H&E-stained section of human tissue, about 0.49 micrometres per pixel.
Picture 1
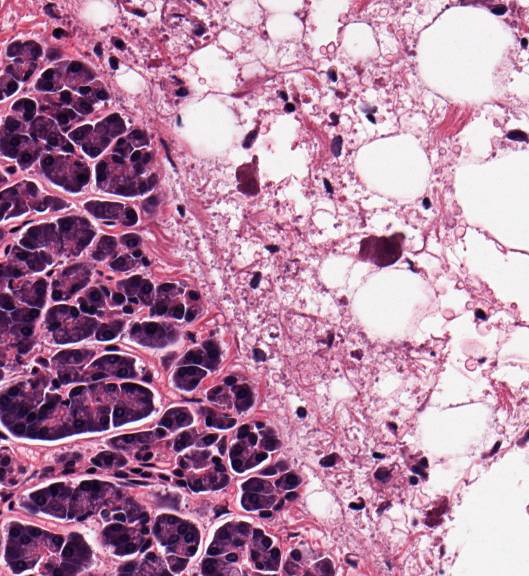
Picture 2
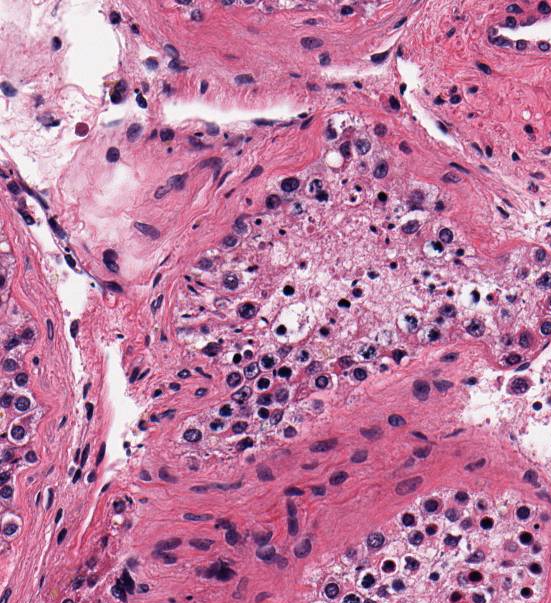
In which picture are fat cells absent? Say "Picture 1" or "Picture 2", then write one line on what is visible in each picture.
Picture 2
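In picture 1: Densely packed glandular tissue fills the left part of the field, and loose connective tissue with fat fills the right.
In picture 2: No fat cells are present in the field.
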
